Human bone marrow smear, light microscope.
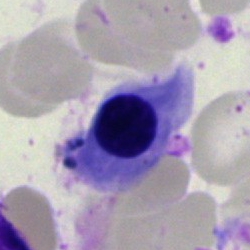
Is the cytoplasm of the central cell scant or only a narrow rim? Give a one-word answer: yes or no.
No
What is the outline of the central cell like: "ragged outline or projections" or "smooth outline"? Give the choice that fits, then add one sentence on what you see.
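Ragged outline or projections. The cytoplasm tapers into a tail toward the upper right.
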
